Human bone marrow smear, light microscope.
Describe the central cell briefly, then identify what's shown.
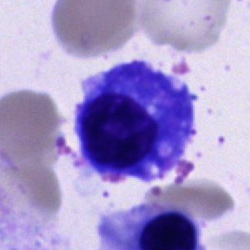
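Dense chromatin in the nucleus stains dark purple. Deep blue cytoplasm surrounds it, forming its widest band on the upper-right side of the nucleus, and several small pale spots are scattered through it. This is a plasma cell.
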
